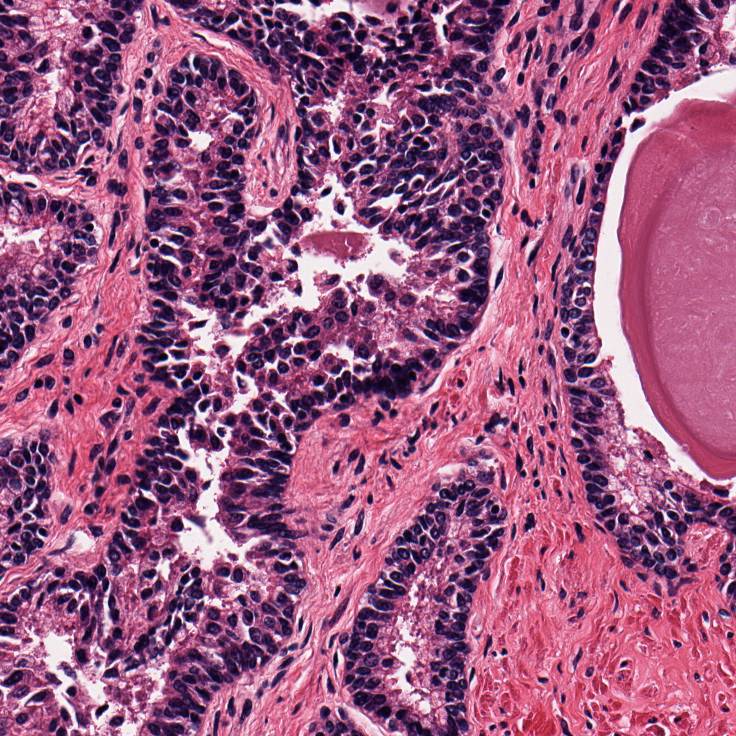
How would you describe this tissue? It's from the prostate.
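The epithelial cells have dark oval nuclei and scant cytoplasm. At the edges of the cell nests, elongated nuclei are aligned side by side in a row against the stroma. Within the stroma bands, spindle-shaped nuclei are oriented along the length of each band. The stroma is broadest in the lower right of the field.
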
